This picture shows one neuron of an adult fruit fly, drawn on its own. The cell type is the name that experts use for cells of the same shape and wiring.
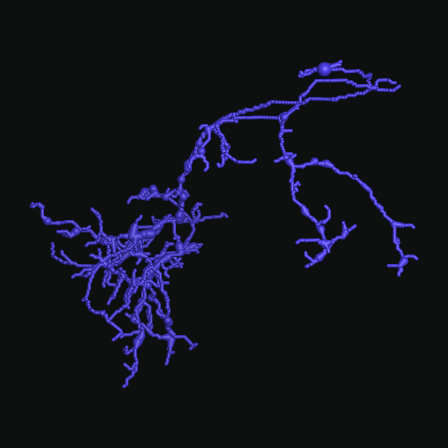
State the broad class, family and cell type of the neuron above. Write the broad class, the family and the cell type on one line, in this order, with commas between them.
central-brain intrinsic neuron, hemilineage VLPl&d1_dorsal, AVLP232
